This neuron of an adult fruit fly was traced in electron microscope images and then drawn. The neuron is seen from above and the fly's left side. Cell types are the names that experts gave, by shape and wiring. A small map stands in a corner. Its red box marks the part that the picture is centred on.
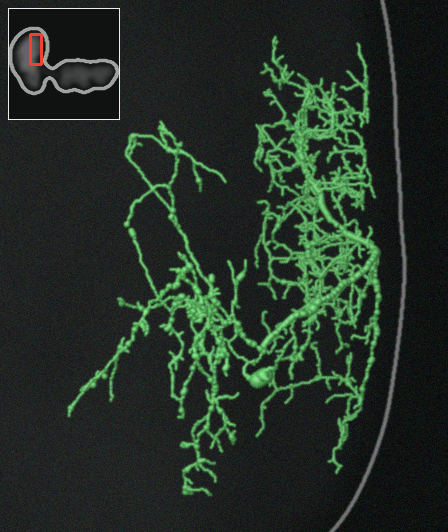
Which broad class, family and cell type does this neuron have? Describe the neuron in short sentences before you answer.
The cell body is at the bottom of the picture. More than a hundred branch ends can be seen. It is a visual projection neuron. The family is LPT. It is of cell type LPT51.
